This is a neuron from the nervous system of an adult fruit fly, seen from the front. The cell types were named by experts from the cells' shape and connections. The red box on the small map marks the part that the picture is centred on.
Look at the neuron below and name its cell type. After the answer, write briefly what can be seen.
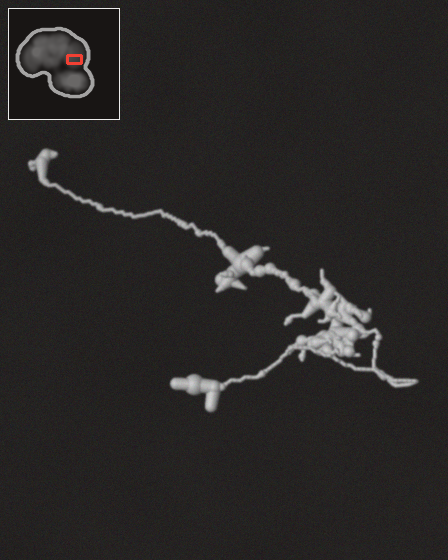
Its cell type is Tm1. It is an optic-lobe intrinsic neuron. In this view it is wider than it is tall.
